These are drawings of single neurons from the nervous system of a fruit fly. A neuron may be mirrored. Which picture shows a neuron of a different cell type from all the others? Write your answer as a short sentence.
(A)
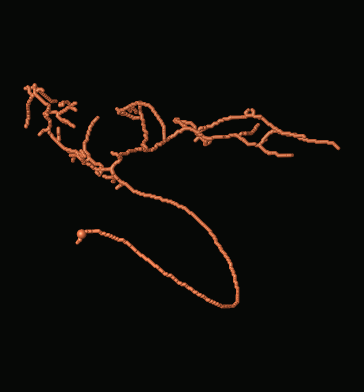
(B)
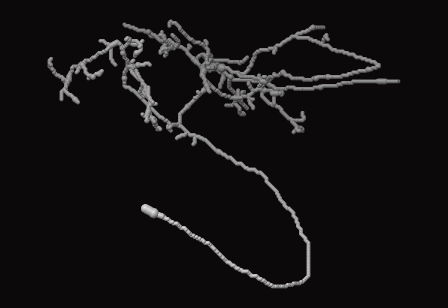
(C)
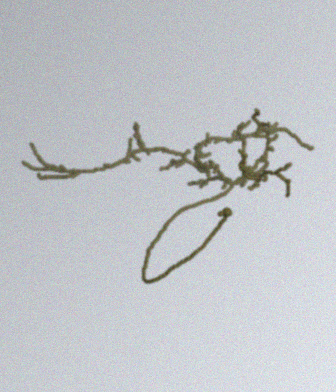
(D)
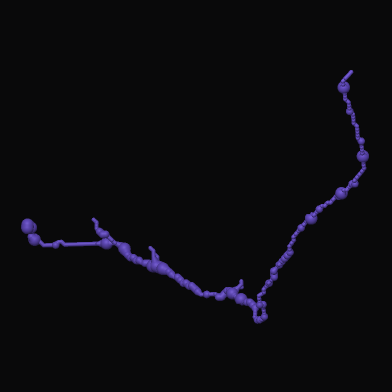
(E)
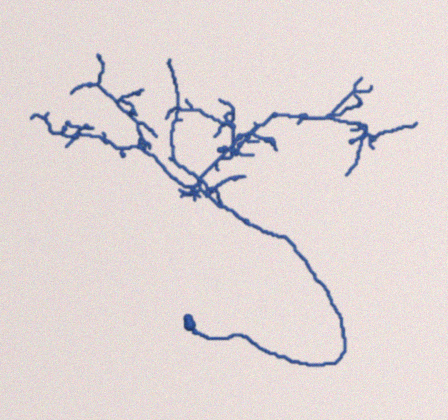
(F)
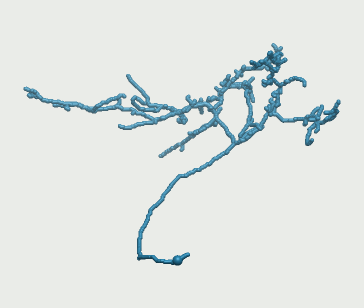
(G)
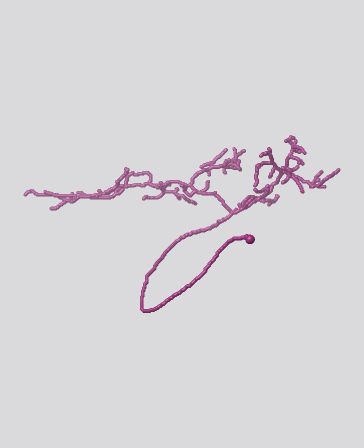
The neuron in picture D is of another cell type than the rest.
